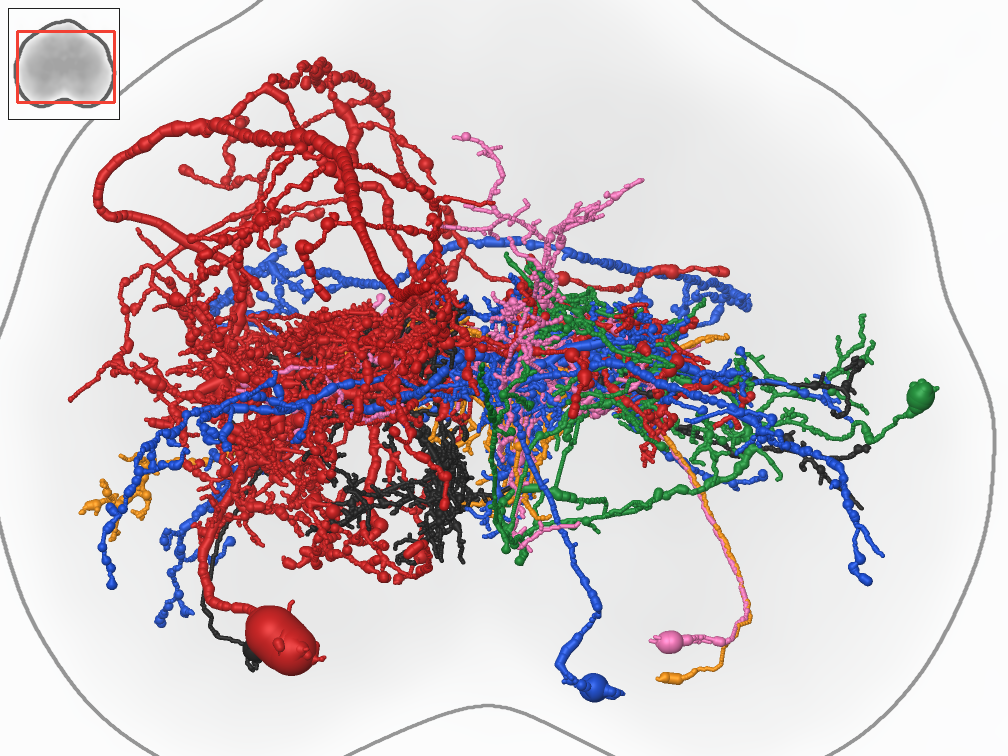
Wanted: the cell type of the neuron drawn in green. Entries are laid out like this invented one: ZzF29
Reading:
AN17A073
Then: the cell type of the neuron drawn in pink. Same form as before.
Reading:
IN07B054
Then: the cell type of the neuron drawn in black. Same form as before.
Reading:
IN07B066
